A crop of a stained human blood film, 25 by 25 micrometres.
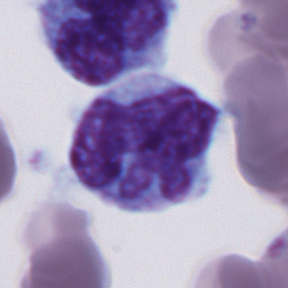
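Monocyte: here the nucleus fills most of the cell. The cytoplasm looks pale bluish-grey and forms a narrow rim, widest, I notice, along the top. I can't make out any distinct coarse granules in it.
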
